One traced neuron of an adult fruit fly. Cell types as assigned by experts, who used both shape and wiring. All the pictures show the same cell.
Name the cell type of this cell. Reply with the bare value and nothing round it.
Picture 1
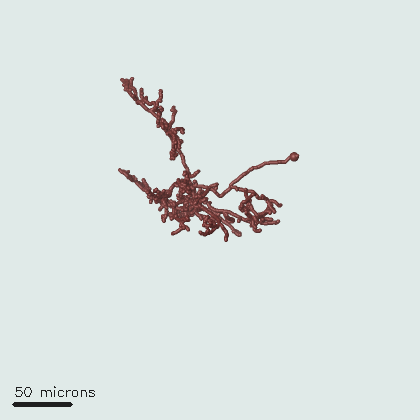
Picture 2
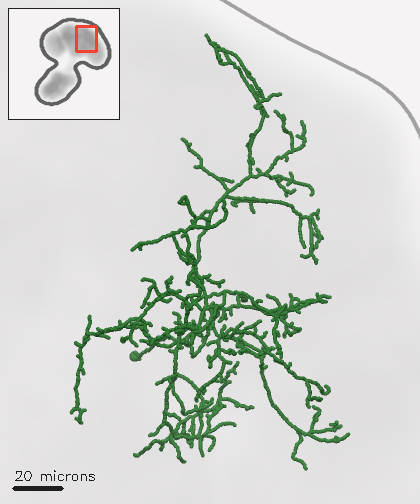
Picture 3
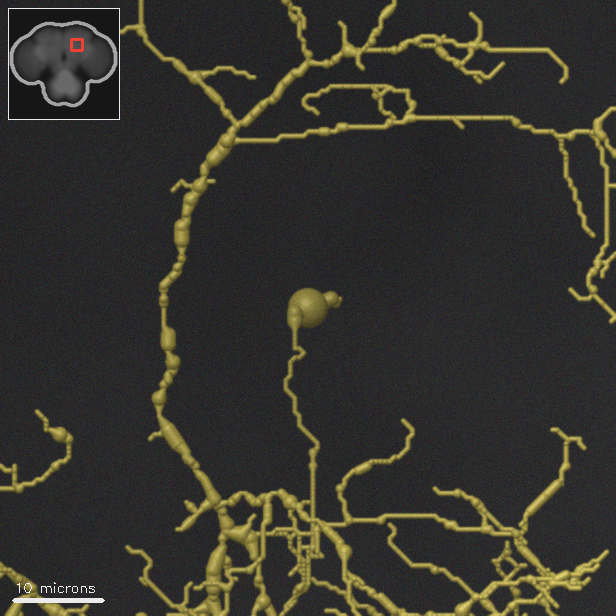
LAL300m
